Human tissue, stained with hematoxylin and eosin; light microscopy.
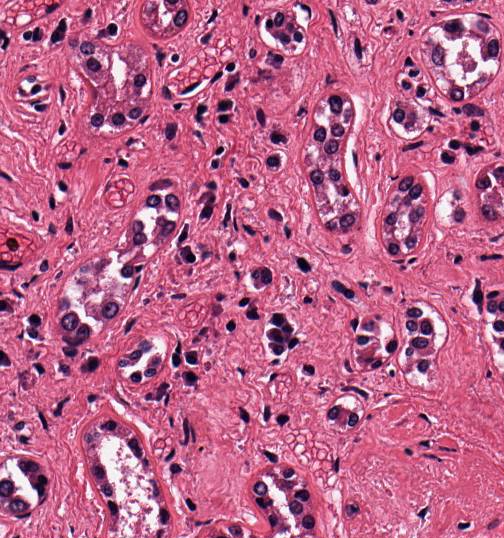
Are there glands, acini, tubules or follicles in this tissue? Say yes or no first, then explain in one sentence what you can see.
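Yes. Small round to elongated epithelial tubules and nests are scattered fairly evenly across the whole field.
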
